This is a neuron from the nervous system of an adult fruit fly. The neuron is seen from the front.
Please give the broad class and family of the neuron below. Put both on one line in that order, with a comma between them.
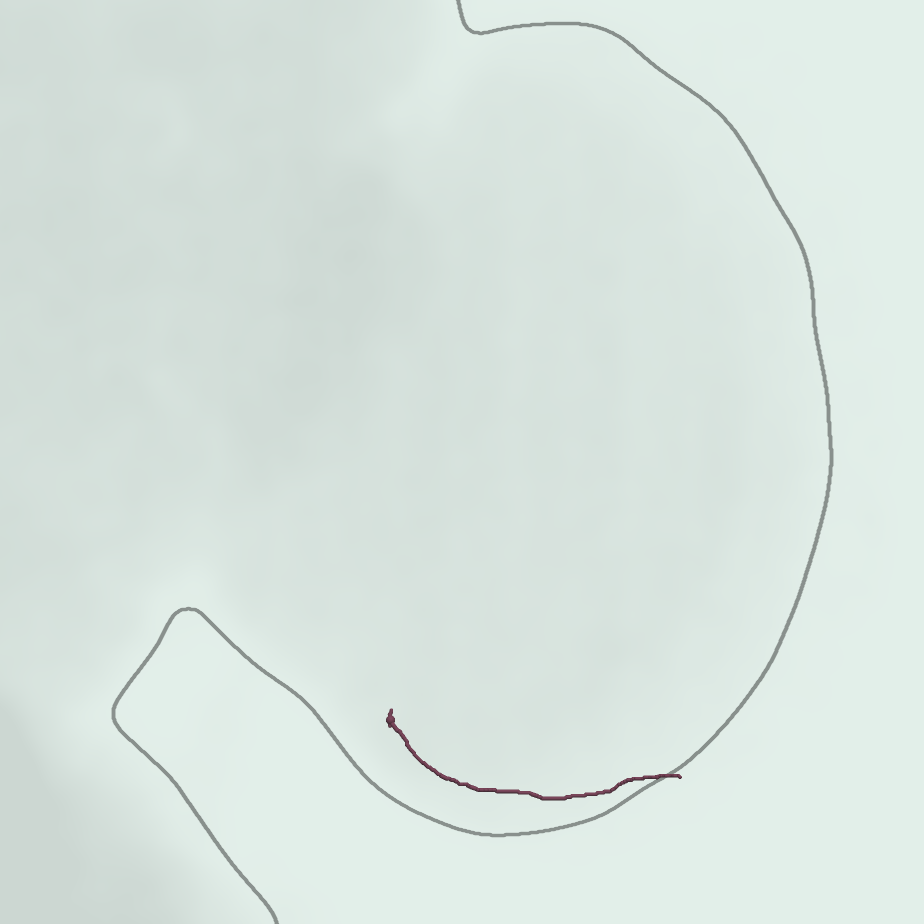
photoreceptor or other optic-lobe sensory neuron, class visual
